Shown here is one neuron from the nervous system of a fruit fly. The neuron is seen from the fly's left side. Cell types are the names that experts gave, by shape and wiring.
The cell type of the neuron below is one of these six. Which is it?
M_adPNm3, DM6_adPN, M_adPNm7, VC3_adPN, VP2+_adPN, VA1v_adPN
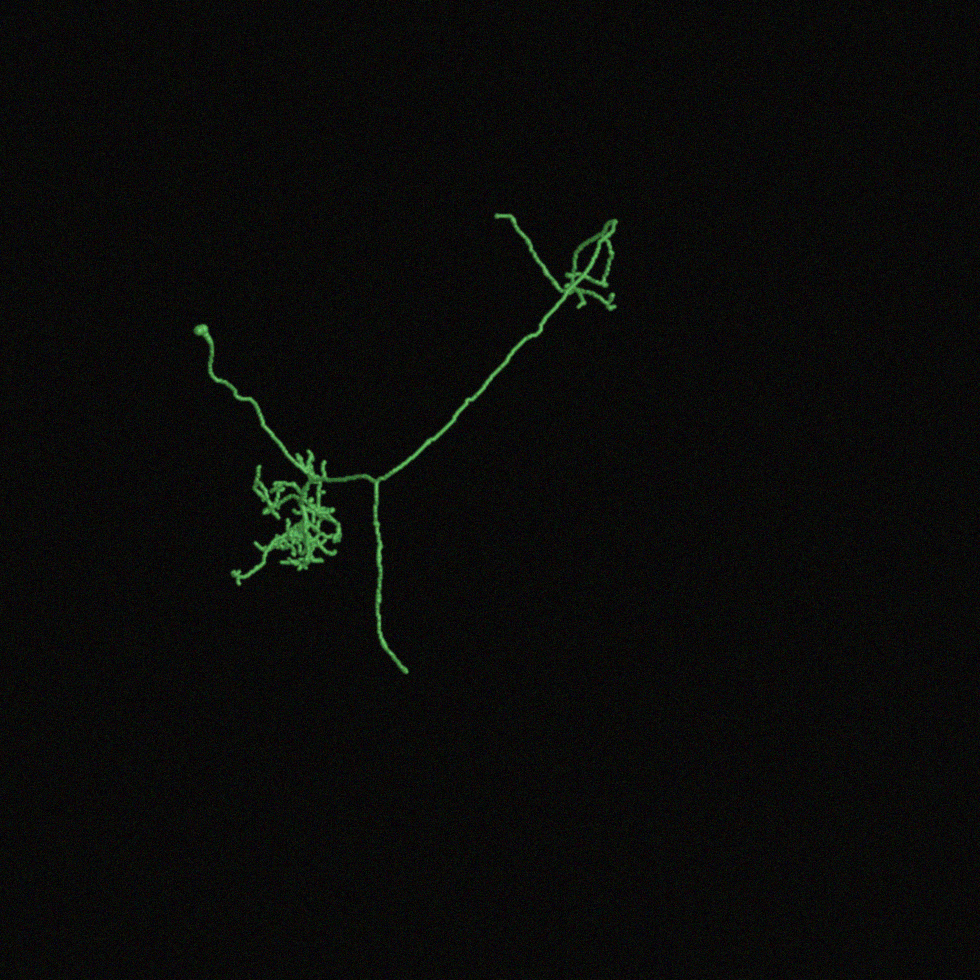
M_adPNm7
